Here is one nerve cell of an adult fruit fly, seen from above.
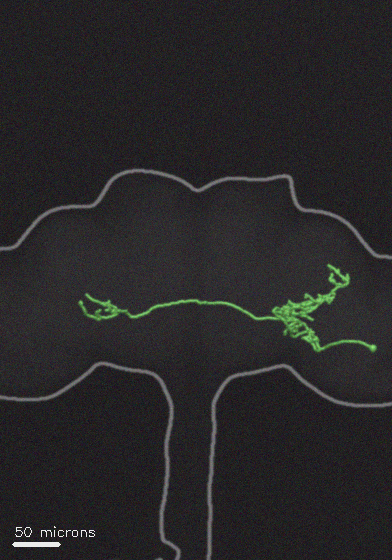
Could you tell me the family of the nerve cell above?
hemilineage VPNp&v1_posterior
